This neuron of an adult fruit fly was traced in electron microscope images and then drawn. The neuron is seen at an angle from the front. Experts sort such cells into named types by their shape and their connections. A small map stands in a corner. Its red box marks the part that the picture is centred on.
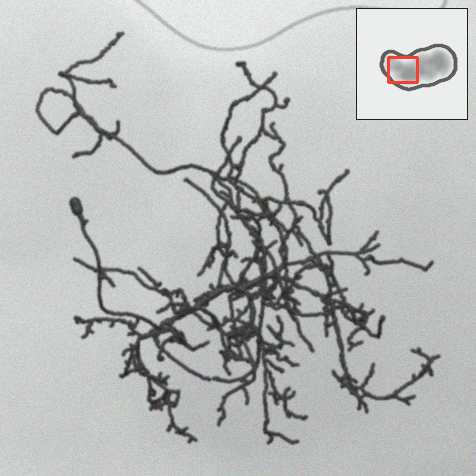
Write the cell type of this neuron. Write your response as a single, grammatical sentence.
The single neuron here is of type IN17A040.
